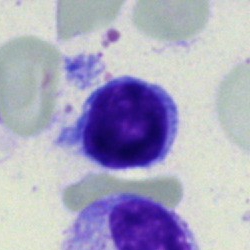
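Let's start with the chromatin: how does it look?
Dense, and stained dark purple.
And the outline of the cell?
Round.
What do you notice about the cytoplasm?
It has no granules, and a small pale blue tag of it projects from the left side.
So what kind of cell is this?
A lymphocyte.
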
